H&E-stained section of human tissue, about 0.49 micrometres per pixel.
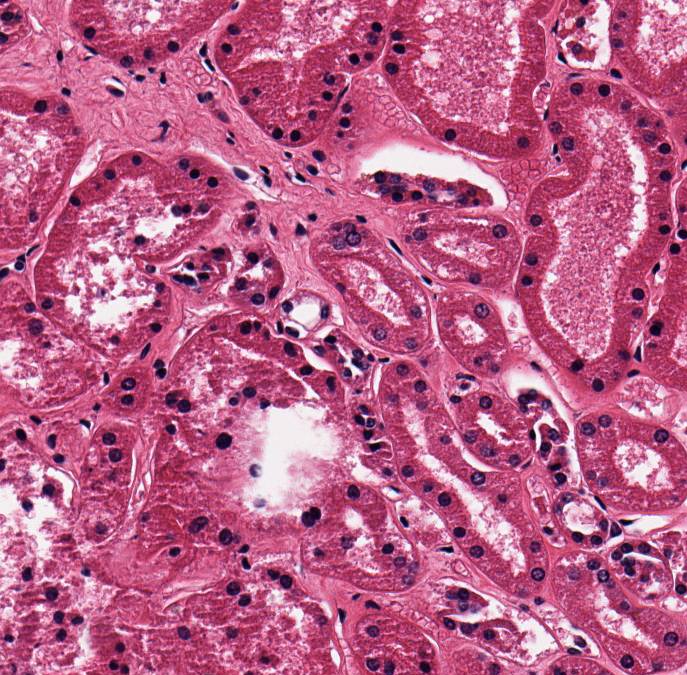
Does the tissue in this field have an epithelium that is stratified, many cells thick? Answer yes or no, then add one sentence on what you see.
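No. Each tubule is lined by a single layer of cuboidal to low columnar epithelial cells.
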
